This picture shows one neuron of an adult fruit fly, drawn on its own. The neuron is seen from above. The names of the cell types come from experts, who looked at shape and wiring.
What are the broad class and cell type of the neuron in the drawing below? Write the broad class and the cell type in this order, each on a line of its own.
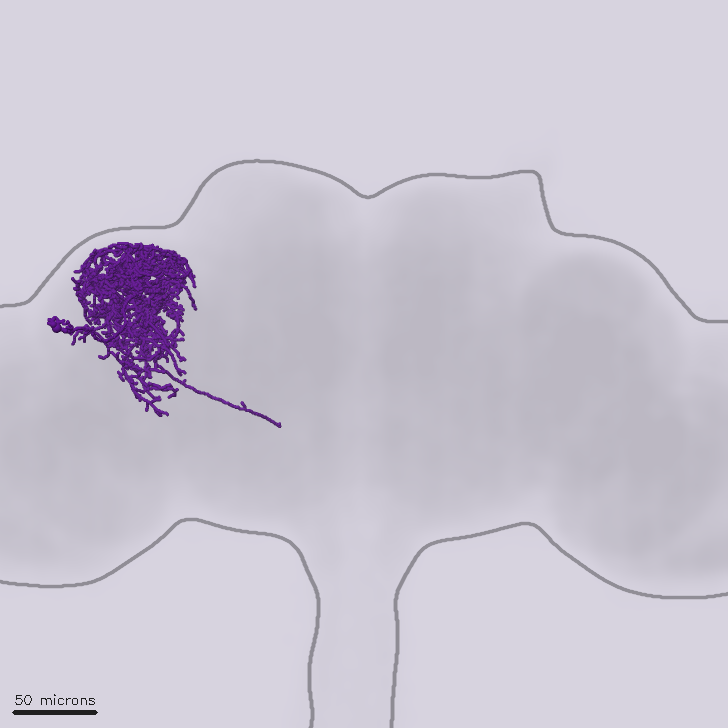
central-brain intrinsic neuron
AVLP085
